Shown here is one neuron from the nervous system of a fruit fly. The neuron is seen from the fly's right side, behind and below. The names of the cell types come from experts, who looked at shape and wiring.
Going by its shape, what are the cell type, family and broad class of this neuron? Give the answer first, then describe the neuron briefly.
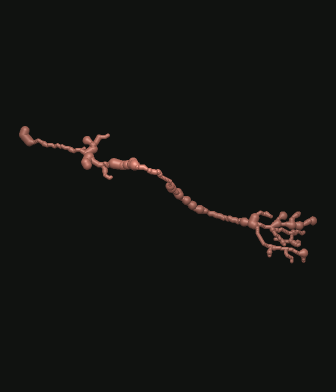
The cell type is L4. Its family is L. It is an optic-lobe intrinsic neuron. The drawing shows no cell body. In this view it is wider than it is tall.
